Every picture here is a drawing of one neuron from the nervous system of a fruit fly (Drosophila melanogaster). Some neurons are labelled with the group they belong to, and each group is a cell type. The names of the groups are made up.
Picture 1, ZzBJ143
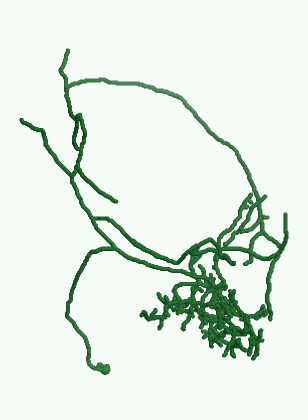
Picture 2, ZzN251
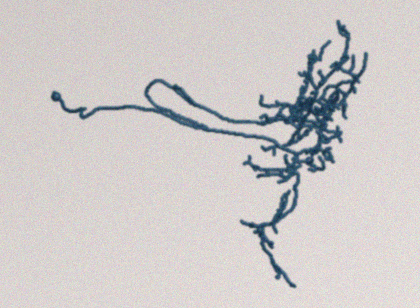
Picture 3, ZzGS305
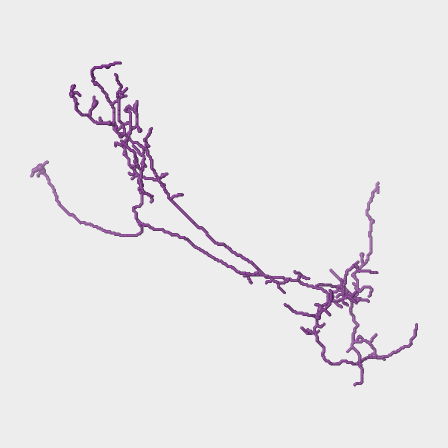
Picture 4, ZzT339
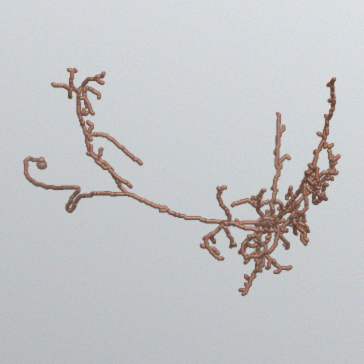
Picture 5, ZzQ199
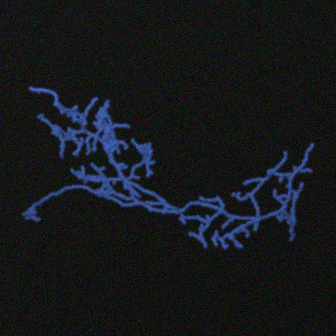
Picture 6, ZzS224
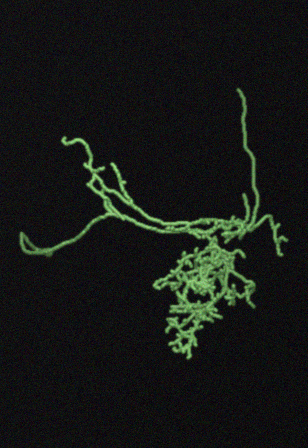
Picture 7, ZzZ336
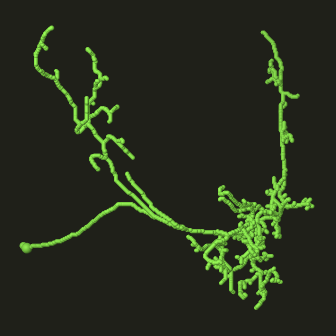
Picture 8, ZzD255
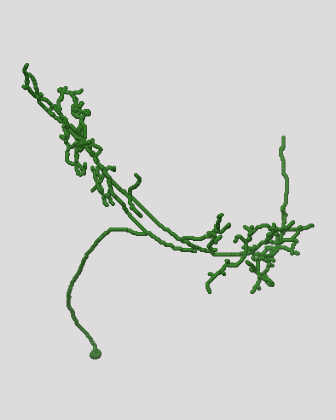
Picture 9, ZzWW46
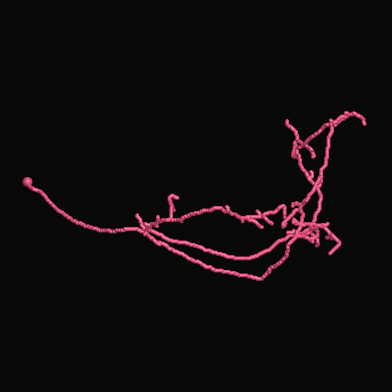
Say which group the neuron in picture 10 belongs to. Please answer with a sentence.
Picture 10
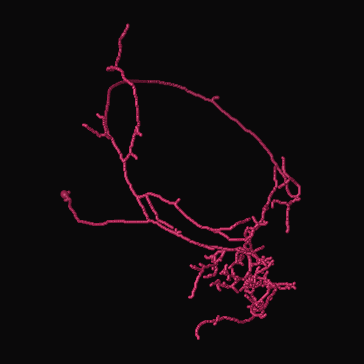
It belongs to ZzBJ143.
